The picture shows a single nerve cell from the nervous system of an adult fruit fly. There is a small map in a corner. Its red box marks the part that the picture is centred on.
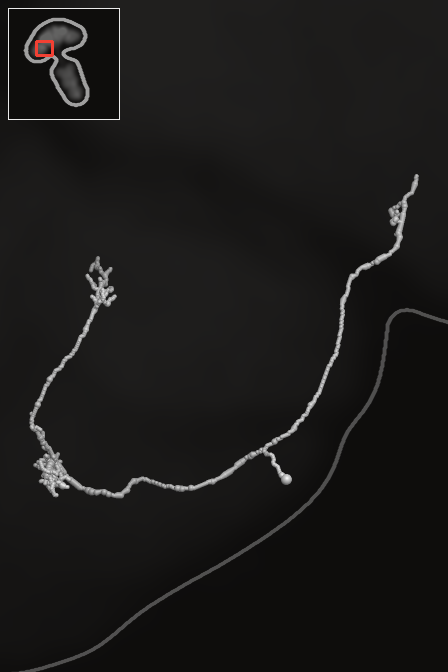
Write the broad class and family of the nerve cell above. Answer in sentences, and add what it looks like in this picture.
This is a visual projection neuron. The family is LLPC. It is in the brain and does not reach the nerve cord. In this view it is about as wide as it is tall.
